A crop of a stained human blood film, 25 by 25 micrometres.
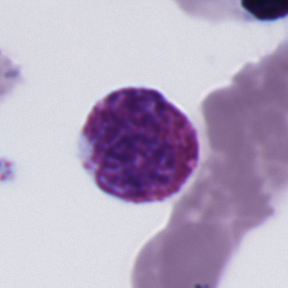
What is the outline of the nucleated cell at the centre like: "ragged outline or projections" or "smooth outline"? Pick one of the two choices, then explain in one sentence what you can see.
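Smooth outline. The cell outline is round and smooth.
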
